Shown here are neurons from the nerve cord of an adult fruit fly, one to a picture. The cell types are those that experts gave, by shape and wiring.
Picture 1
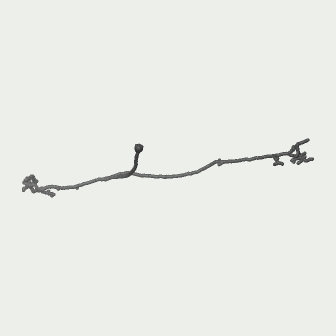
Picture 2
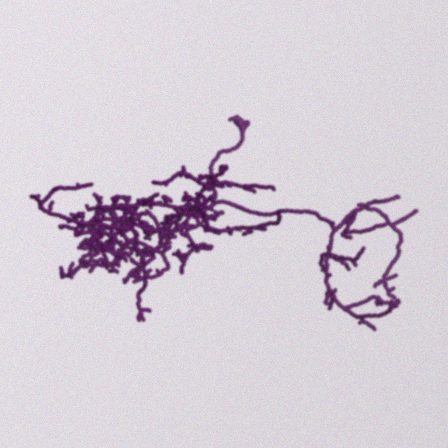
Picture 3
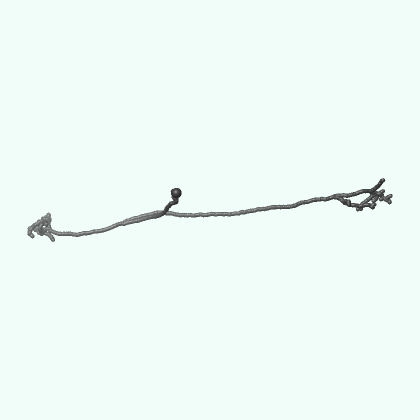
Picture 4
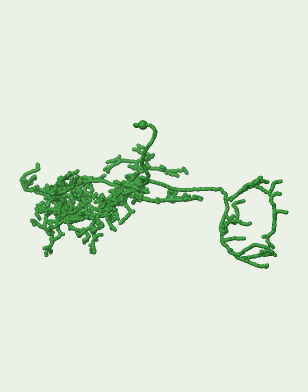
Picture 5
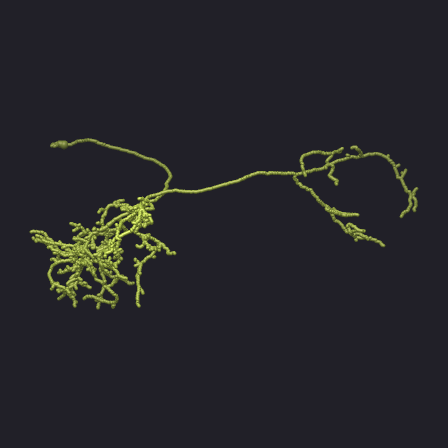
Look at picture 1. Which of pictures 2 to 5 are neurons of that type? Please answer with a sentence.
Picture 3 is of the same cell type.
